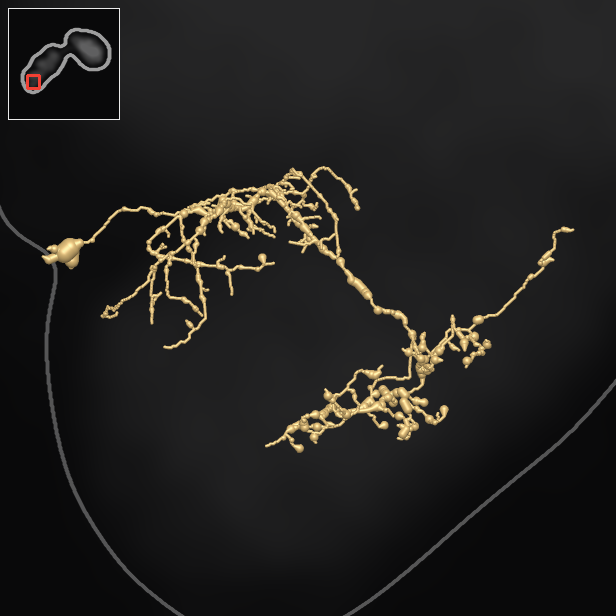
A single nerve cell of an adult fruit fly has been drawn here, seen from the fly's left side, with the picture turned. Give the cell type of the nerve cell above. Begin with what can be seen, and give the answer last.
Its cell body lies on the left of the picture. The picture shows dozens of branch ends. This is a nerve-cord intrinsic neuron. The cell type is INXXX395.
